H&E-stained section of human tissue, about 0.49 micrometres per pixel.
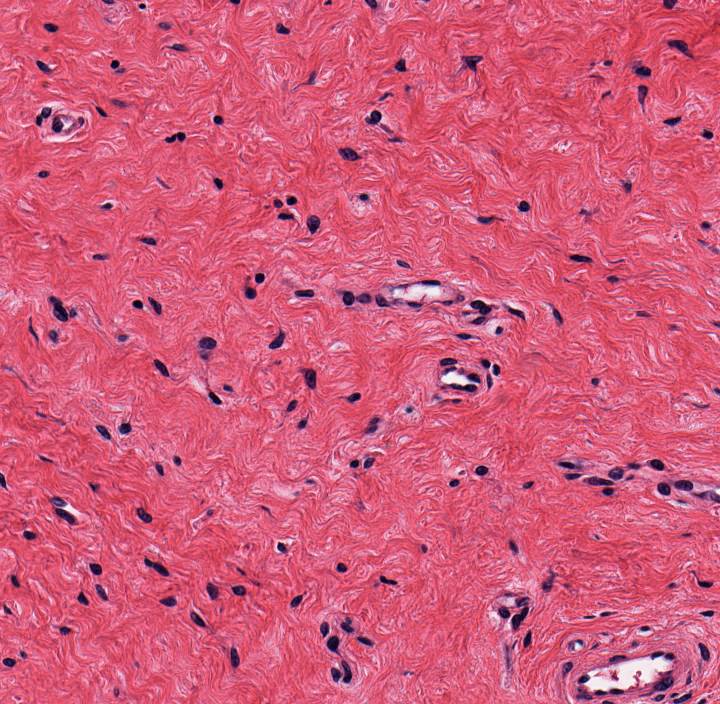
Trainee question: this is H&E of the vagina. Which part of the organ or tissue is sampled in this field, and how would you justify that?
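Dense connective tissue is what this field holds: dense pink-staining collagenous stroma fills it, with no epithelium anywhere. Nuclei are sparse, scattered fairly evenly and widely separated by collagen.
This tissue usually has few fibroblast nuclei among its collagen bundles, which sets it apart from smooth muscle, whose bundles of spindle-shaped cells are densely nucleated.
The nuclei are small, dark and oval to spindle-shaped, with little visible cytoplasm. No fat cells appear anywhere.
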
